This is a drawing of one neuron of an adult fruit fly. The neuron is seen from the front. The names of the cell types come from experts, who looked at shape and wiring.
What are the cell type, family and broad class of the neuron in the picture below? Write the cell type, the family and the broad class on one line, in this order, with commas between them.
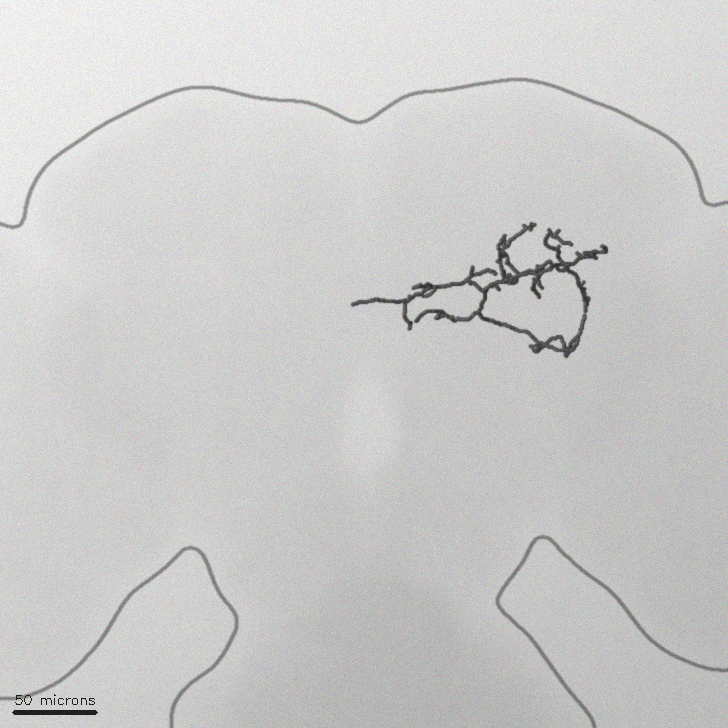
CL283_a, hemilineage VPNp&v1_ventral, central-brain intrinsic neuron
